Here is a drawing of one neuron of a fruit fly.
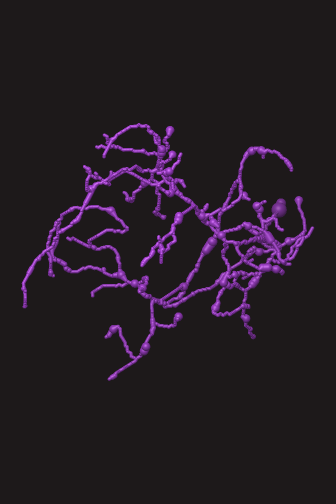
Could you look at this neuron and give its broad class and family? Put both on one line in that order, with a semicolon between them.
central-brain intrinsic neuron; hemilineage ALl1_dorsal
